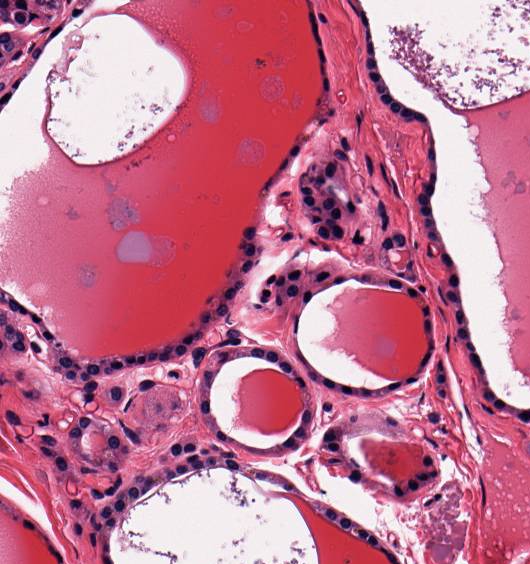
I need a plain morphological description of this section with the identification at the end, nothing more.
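First, architecture: closed rounded follicles of varying size, the largest at the top and edges, smaller ones clustered centrally. Second, lining: a single layer of flattened to low cuboidal cells. Third, nuclei: small, round, dark, evenly spaced, not overlapping. Fourth, stroma: scant pink fibrous tissue between follicles, most abundant centrally. This section is thyroid.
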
